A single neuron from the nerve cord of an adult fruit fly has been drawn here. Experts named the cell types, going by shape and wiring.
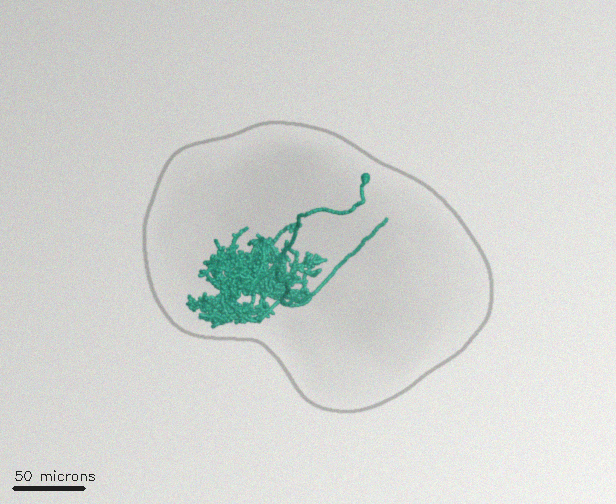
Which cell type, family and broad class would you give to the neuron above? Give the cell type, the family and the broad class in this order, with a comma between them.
AN09B004, hemilineage 09B, ascending neuron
